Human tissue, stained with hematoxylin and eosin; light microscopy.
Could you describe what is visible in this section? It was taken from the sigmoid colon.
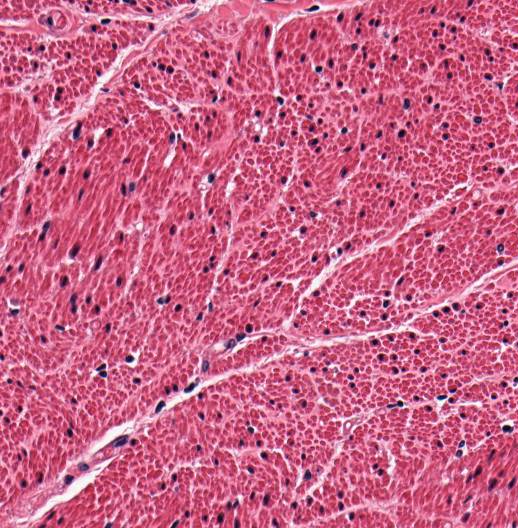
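Densely packed pink fibre bundles, separated by thin pale septa, fill the field; the septa hold a few elongated dark nuclei along their length. In the upper left, fibres and nuclei look more elongated, as if cut obliquely or lengthwise. No epithelium, glands or fat cells are present.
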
